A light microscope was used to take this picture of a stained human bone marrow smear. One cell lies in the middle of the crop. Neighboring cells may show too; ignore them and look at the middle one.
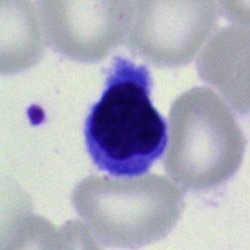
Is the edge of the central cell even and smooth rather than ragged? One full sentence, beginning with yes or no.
No, along its edge the cell is rough, not smooth.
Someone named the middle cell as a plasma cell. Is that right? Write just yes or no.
no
